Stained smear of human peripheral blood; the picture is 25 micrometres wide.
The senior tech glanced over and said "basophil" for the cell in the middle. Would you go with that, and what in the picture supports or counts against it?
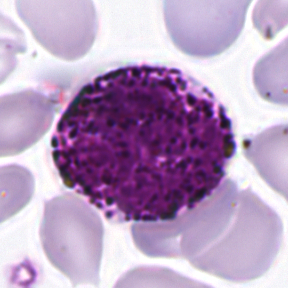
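Coarse, dark purple-black granules pack the cell and lie over the nucleus, so its outline cannot be made out clearly.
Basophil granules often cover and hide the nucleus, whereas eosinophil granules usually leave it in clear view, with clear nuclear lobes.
On these grounds the name basophil fits, and eosinophil does not. Granules reach right out to the edge of the cell all around, which would suit either name.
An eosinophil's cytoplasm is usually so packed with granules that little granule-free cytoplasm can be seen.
No vacuoles are visible, and the lower edge of the cell overlaps neighbouring red cells.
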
